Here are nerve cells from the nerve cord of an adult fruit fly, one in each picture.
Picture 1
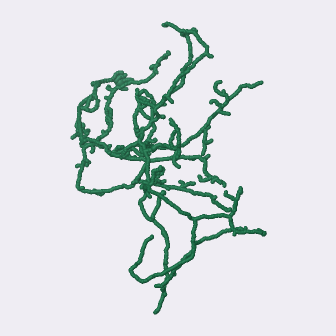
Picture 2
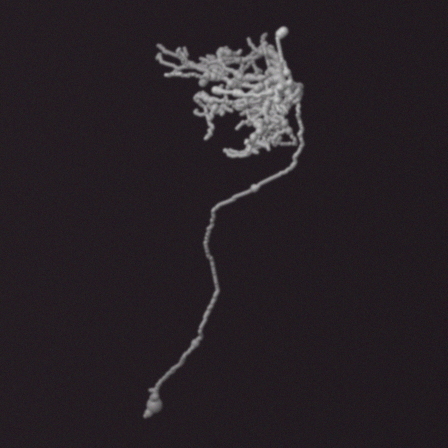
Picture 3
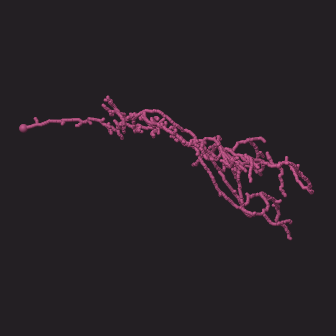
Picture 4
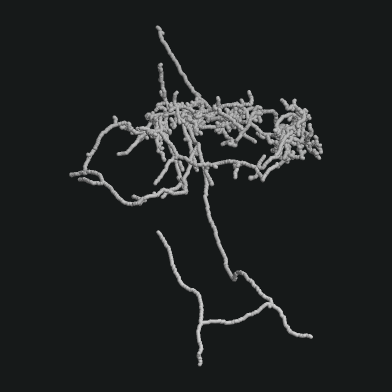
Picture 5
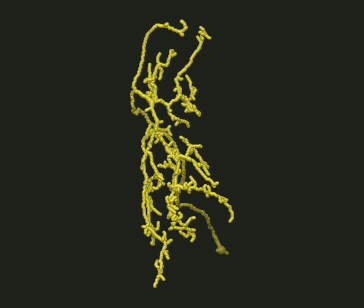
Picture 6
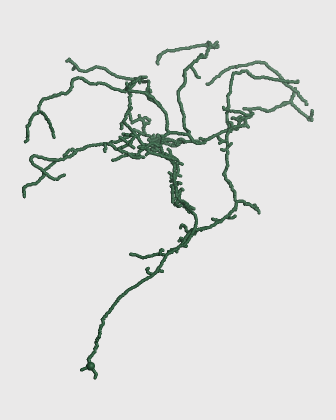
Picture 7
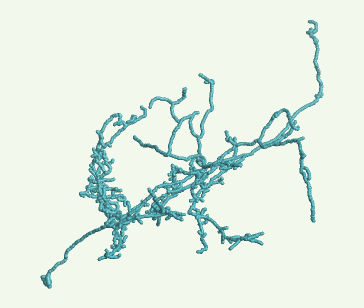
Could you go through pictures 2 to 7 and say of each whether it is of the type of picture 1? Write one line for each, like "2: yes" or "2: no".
2: no
3: yes
4: no
5: no
6: yes
7: no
